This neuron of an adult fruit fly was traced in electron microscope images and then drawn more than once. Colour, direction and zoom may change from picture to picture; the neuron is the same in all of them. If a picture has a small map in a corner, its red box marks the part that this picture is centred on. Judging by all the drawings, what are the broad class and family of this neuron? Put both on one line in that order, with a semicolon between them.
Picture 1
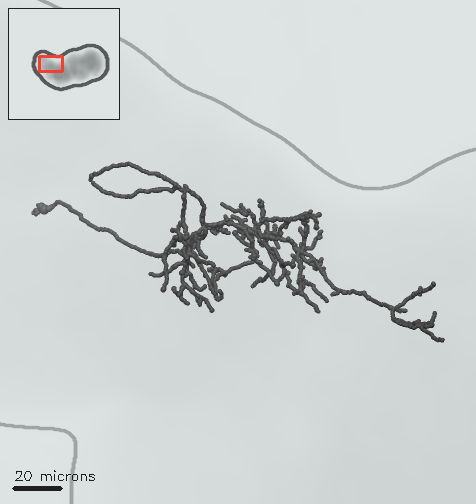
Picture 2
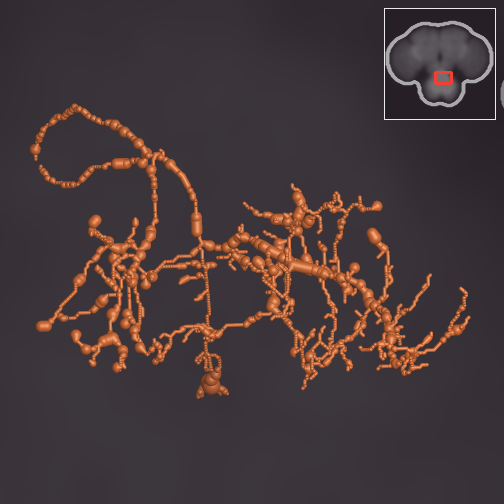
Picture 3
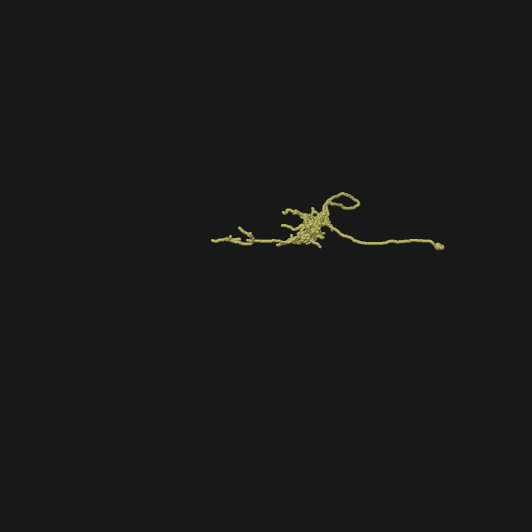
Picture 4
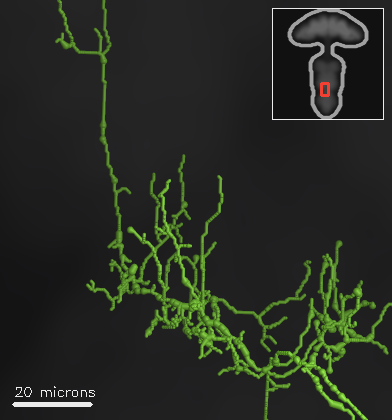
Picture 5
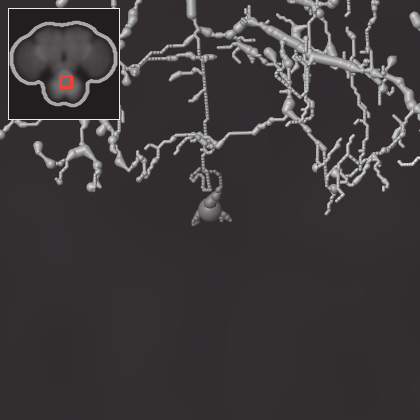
nerve-cord intrinsic neuron; hemilineage 02A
